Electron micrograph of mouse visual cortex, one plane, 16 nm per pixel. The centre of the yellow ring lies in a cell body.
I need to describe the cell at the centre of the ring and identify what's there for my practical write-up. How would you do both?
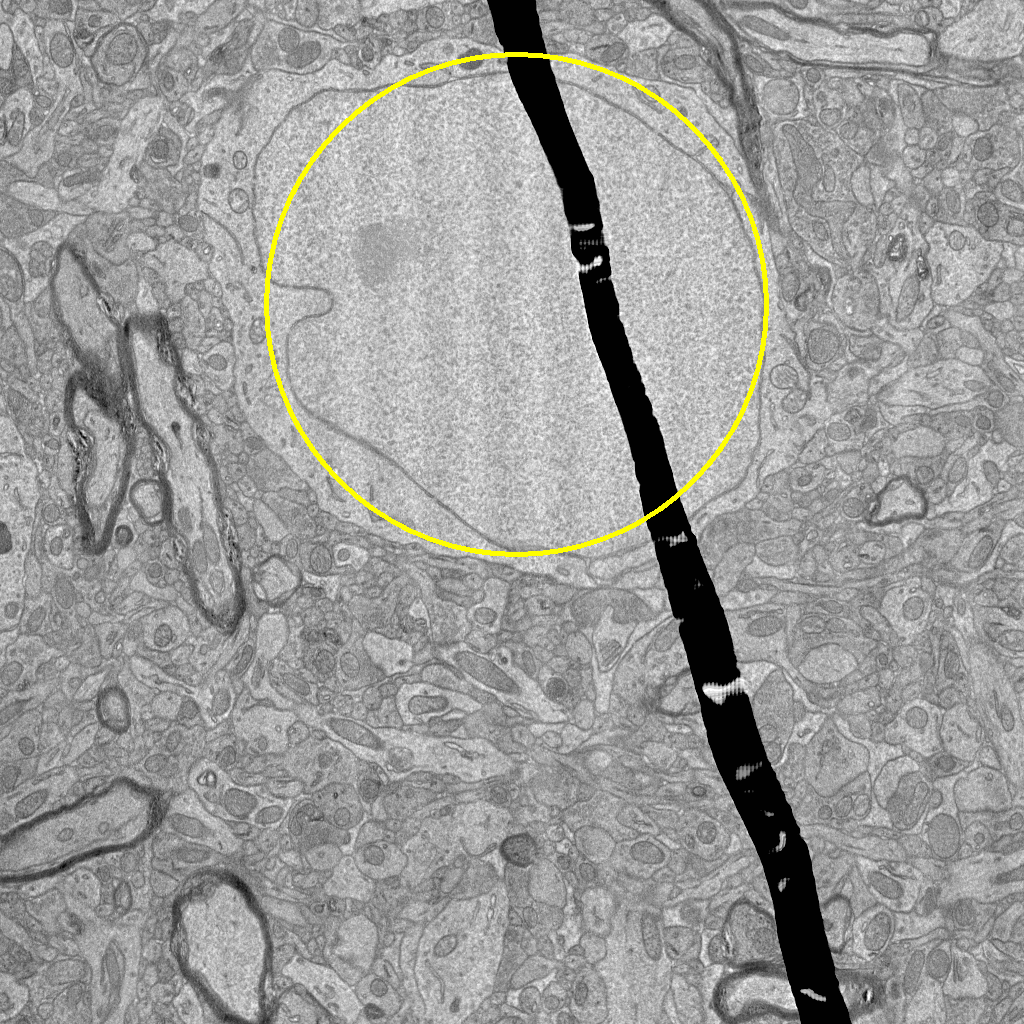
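A large, rounded nucleus is shown in full within the picture. Its envelope has one deep, finger-like infolding on the left side. The chromatin is fine and evenly dispersed, without dark clumps lining the envelope, and a faint, ill-defined darker grey patch lies in the upper left of the nucleus. This is an excitatory neuron.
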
